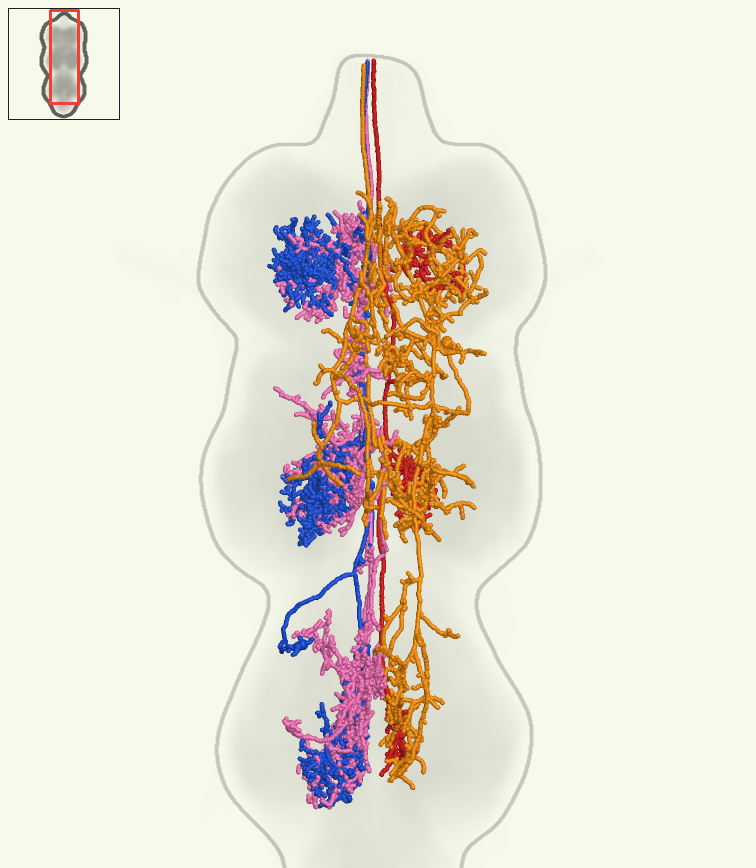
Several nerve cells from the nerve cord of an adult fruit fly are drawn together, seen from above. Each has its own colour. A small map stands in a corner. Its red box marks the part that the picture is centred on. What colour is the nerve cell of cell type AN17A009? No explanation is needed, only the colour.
pink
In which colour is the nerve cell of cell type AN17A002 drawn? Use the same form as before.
blue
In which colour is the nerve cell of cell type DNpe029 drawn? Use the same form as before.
red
